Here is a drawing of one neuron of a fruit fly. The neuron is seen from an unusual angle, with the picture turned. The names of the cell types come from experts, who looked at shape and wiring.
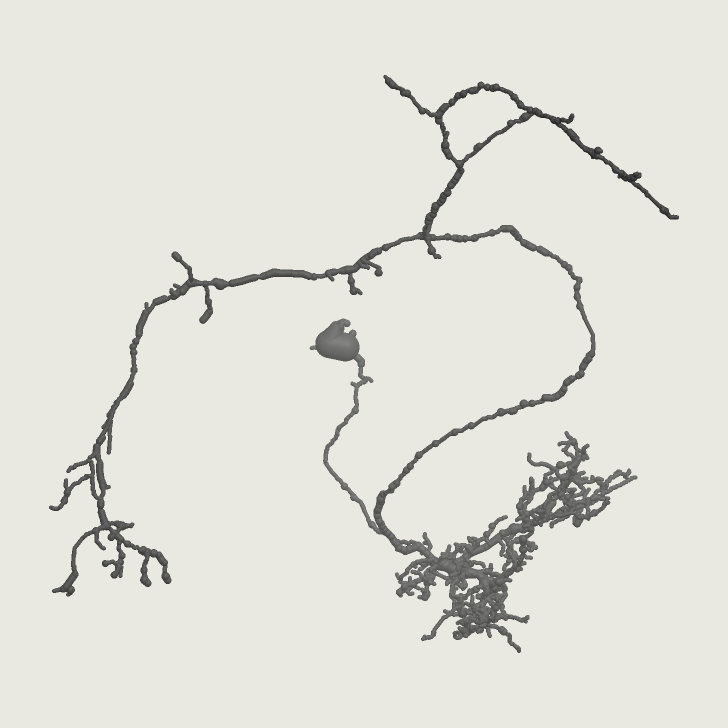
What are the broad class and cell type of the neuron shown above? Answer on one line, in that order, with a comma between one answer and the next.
central-brain intrinsic neuron, GNG525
